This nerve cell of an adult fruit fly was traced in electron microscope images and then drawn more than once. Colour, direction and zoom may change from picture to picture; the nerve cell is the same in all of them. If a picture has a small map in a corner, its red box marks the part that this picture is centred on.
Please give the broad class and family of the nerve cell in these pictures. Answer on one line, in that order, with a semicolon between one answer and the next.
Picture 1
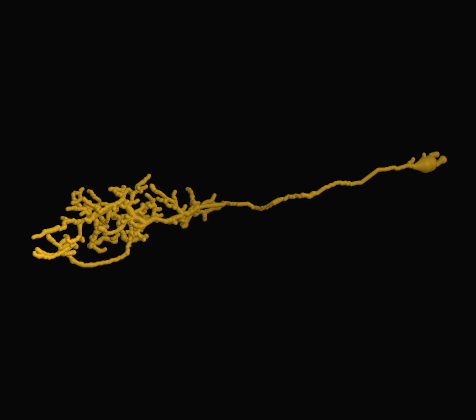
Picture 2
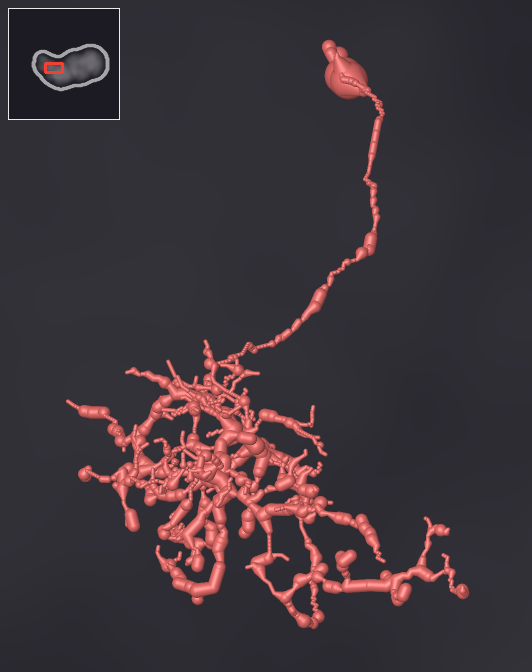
nerve-cord intrinsic neuron; hemilineage 09A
